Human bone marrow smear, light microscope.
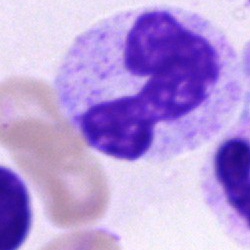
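Band neutrophil at the centre of a stained bone marrow smear. The cell has a smooth, rounded outline. Its nucleus runs diagonally from the upper right of the cell to the lower left. A generous rim of pale lilac cytoplasm surrounds the nucleus. The cytoplasm contains no vacuoles.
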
